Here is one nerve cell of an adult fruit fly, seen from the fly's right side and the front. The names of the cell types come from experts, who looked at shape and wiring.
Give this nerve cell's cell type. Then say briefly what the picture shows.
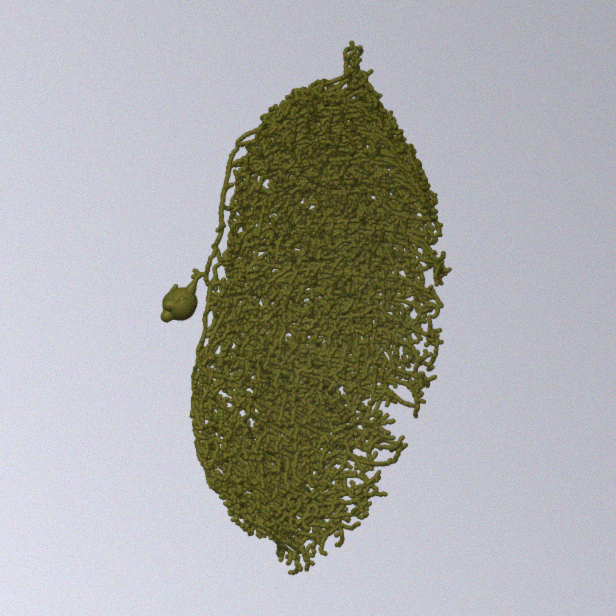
It is of cell type Am1. It is an optic-lobe intrinsic neuron. The cell body can be seen on the left of the picture. Dozens of branch ends can be seen.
